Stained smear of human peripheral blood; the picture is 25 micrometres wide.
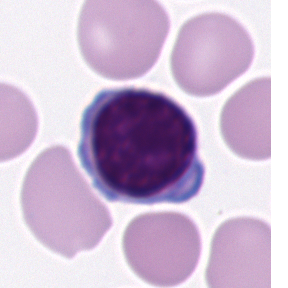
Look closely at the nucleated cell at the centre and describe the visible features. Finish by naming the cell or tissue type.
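Dense, dark purple chromatin forms coarse clumps separated by slightly paler areas. The cytoplasm shows neither granules nor vacuoles. At the lower right the outline bulges into a small blunt projection. The cell is a typical lymphocyte.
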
